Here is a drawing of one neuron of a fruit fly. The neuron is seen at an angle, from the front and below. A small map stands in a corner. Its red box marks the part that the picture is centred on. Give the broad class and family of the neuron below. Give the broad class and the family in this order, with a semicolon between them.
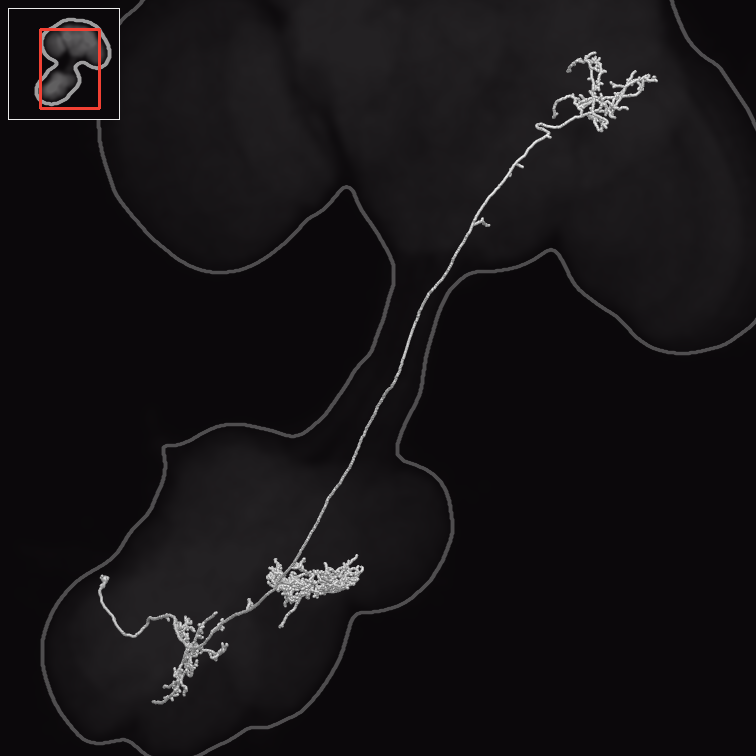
ascending neuron; hemilineage 09B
